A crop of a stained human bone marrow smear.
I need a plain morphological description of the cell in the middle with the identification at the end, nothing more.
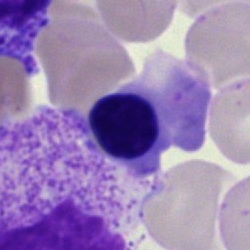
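Start with the chromatin: dense, dark purple and almost uniformly condensed. The cytoplasm is a pale greyish-lilac blue and reaches out to the right of the nucleus with an irregular, lumpy outline. You will find no vacuoles in it. This cell is an erythroblast.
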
